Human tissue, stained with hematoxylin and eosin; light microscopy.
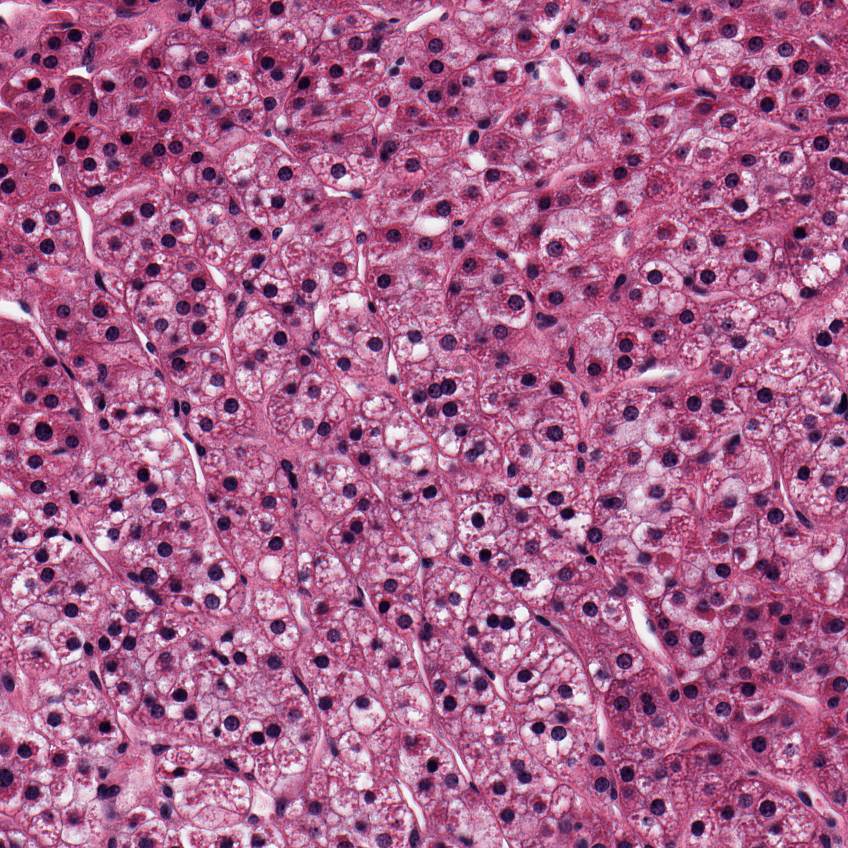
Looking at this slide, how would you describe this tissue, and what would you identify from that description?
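Cords of cells run mostly diagonally, upper left to lower right. Many look foamy, cytoplasm filled with numerous small clear vacuoles. They mix throughout with cells of more solid pink cytoplasm. Stroma is scant: thin strands between cords, no broad fibrous bands. This is adrenal gland.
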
